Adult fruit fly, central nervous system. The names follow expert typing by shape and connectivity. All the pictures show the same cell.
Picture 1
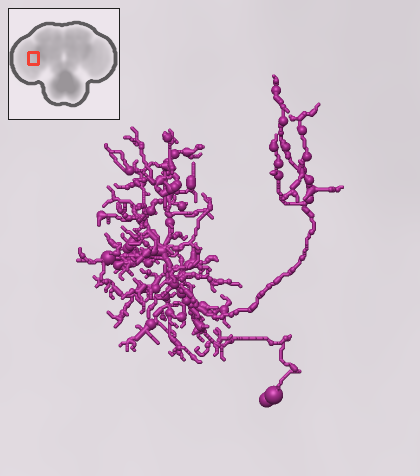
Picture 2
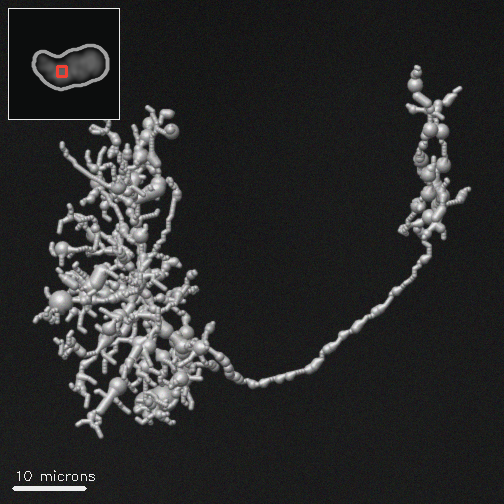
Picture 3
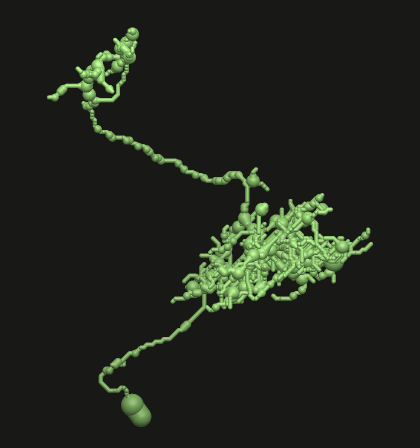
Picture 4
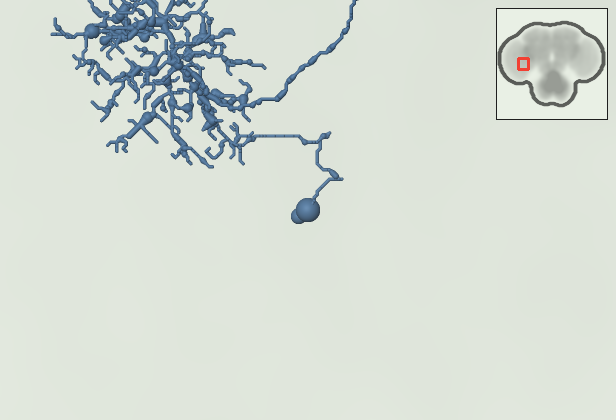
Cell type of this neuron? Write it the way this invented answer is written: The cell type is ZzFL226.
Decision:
The cell type is Tlp13.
